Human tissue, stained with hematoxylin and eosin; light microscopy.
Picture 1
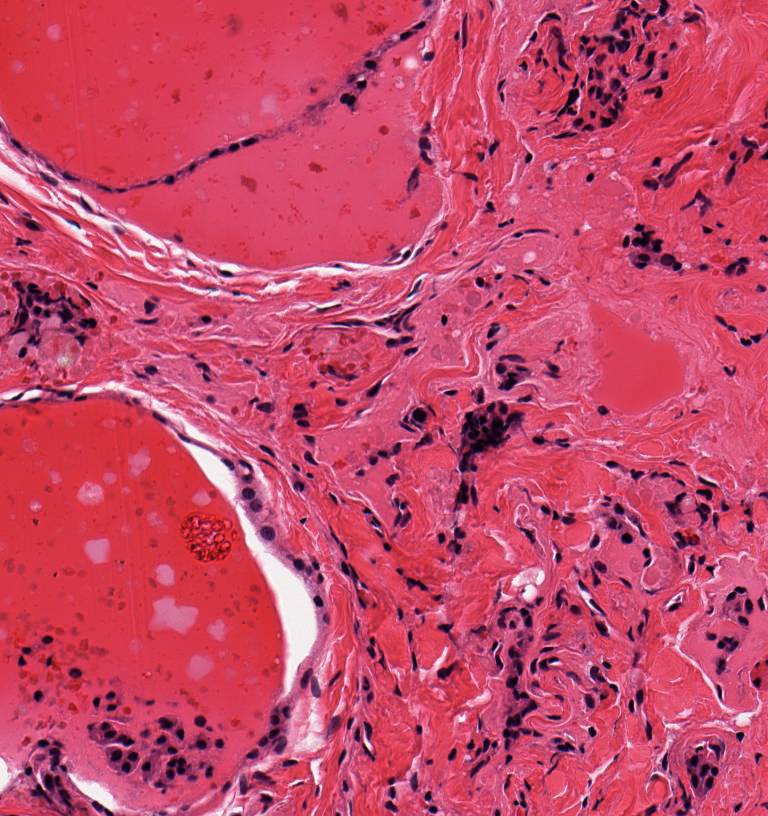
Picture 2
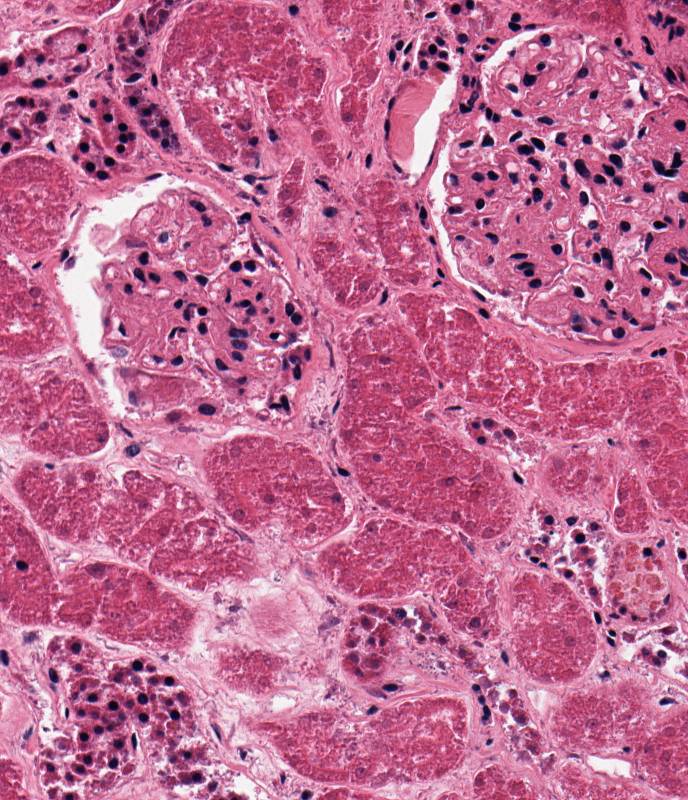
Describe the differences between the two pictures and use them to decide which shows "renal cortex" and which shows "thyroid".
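Start with picture 1: that's thyroid; picture 2 is renal cortex. In the thyroid, large spaces of homogeneous pink material fill the upper and lower left. The lower space holds a small round cluster of red blood cells and, in its lower part, a group of dark round nuclei. In the renal cortex, tubules with intensely eosinophilic, granular cytoplasm, separated by thin pale pink fibrous strands, fill most of the field. Of the two glomeruli in the upper half, the one left of centre has a white crescent of Bowman's space on its left.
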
